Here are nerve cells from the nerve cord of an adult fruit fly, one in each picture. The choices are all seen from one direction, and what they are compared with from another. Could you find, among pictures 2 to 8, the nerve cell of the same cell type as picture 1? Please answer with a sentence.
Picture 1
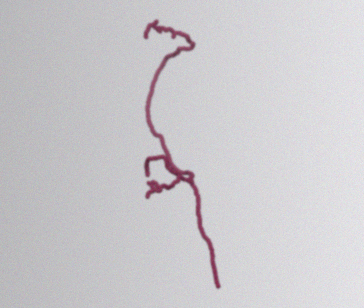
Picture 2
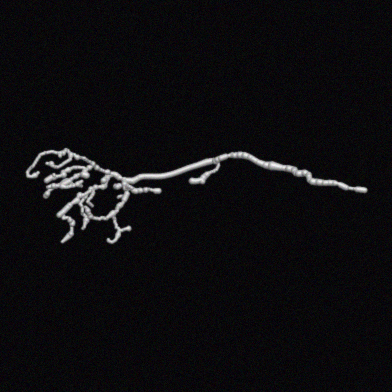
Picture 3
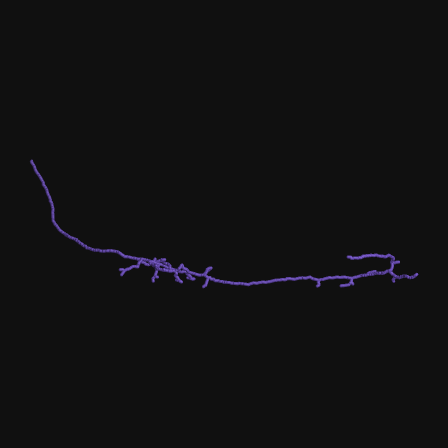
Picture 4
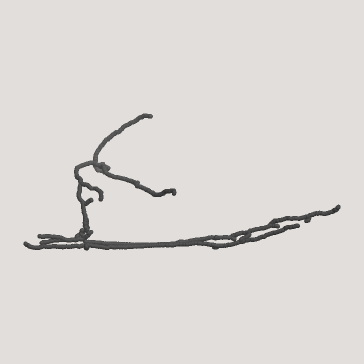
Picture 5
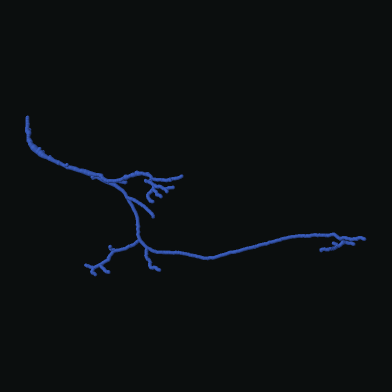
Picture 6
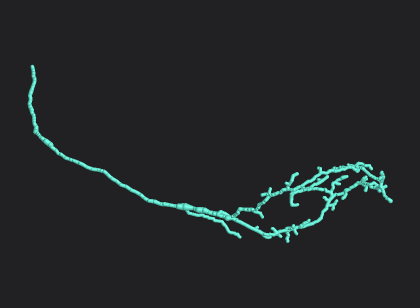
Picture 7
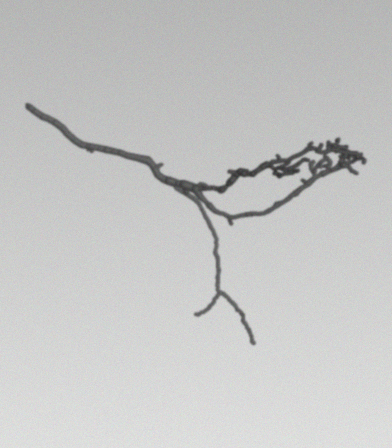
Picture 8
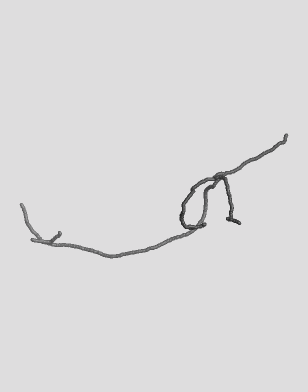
Picture 8 shows a nerve cell of the same cell type.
